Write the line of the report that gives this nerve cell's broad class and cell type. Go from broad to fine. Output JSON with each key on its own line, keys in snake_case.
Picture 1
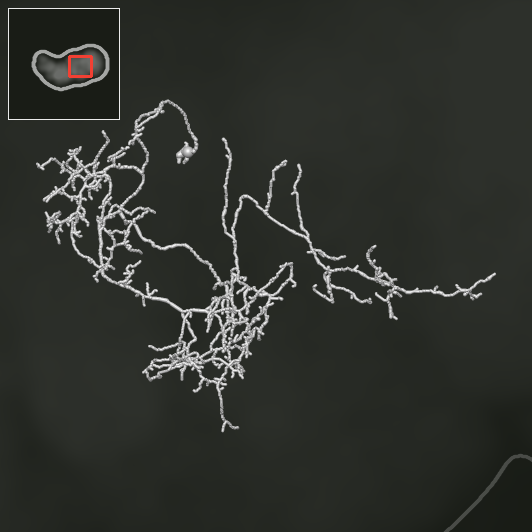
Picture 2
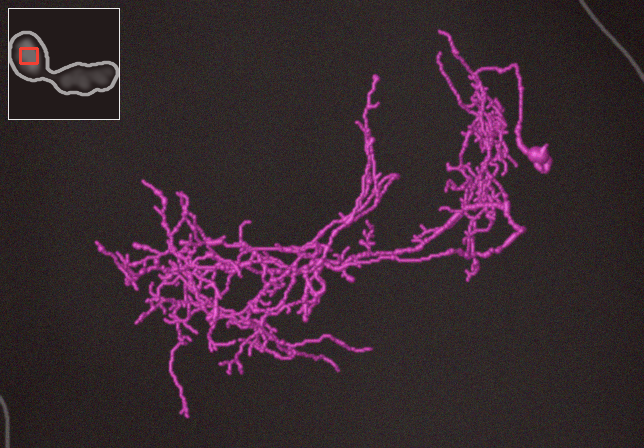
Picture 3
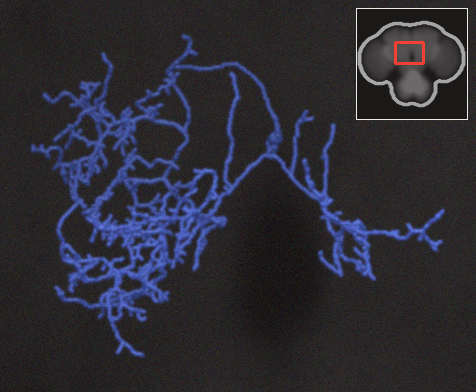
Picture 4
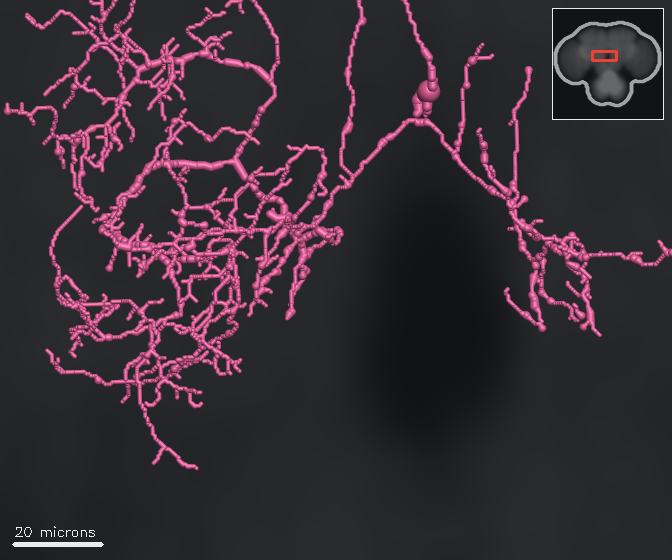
{
 "broad_class": "central-brain intrinsic neuron",
 "cell_type": "PS214"
}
